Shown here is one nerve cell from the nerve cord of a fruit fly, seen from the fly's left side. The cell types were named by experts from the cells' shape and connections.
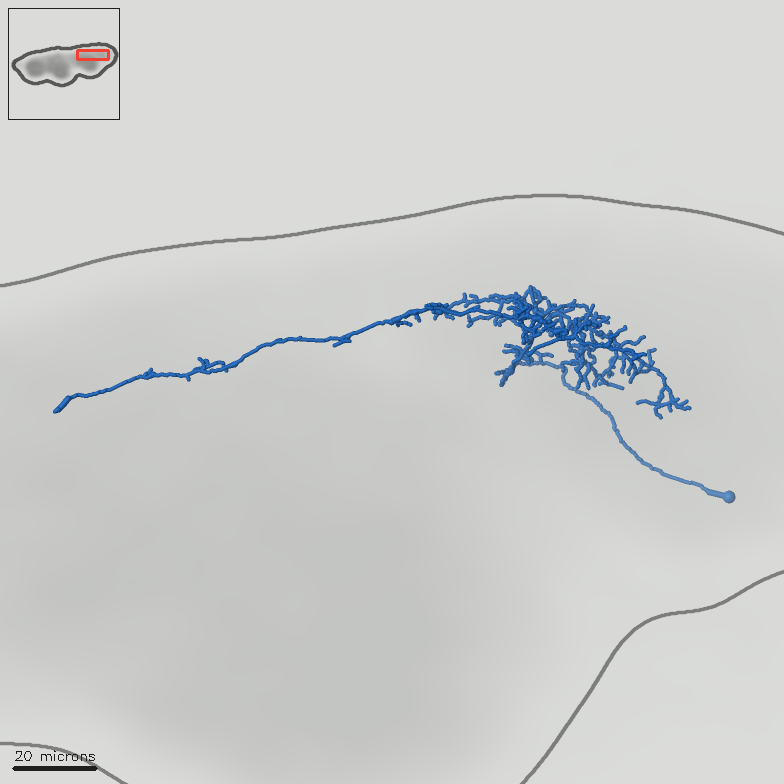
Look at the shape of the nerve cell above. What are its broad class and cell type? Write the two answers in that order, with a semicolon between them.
nerve-cord intrinsic neuron; INXXX426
